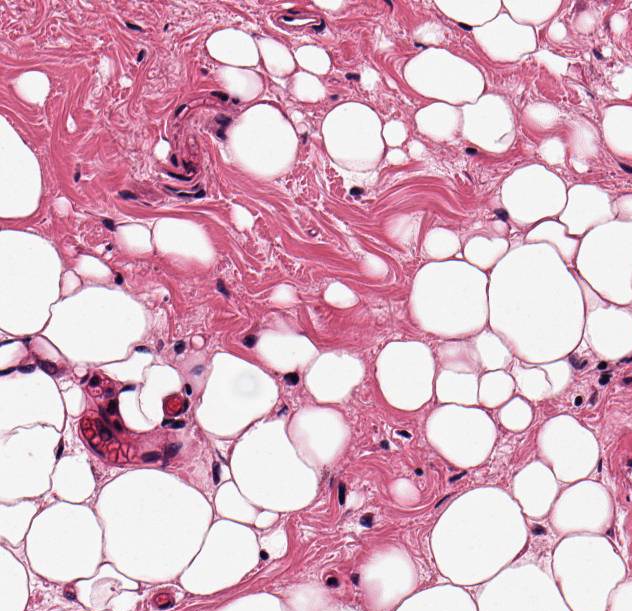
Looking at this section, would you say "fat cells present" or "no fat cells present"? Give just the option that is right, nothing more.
Fat cells present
